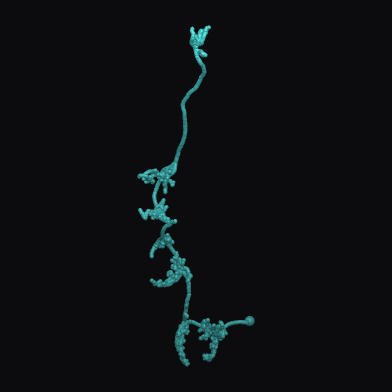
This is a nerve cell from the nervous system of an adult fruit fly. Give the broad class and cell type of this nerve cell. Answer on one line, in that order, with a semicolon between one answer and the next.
ascending neuron; ANXXX092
